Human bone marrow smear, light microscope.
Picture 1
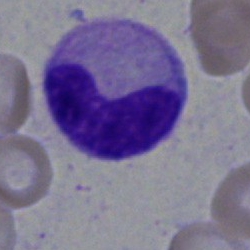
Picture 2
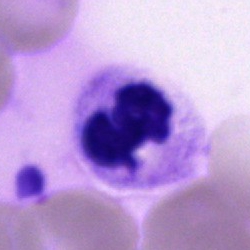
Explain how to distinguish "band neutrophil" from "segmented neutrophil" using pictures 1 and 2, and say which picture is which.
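Of the two, picture 1 holds the band neutrophil and picture 2 the segmented neutrophil. Both cells have a round or roughly round outline with a smooth edge, dark purple chromatin and no visible nucleolus. In the band neutrophil the chromatin looks condensed, and the nucleus is indented, with the notch facing upward.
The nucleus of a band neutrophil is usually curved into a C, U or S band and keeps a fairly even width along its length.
In the segmented neutrophil the chromatin is very dark purple and densely clumped.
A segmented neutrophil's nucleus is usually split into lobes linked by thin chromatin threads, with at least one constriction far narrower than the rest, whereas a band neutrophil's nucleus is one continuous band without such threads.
The cytoplasm is pale lilac-blue in the band neutrophil and pale lilac in the segmented neutrophil, where it forms a moderate rim that is widest on the right side. Red cells lie near the band neutrophil without touching it, while pale red cells press against the segmented neutrophil from below, with a small dark purple body lying to its lower left.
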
